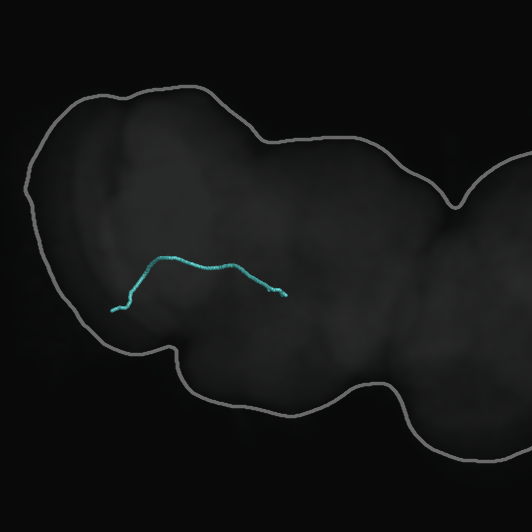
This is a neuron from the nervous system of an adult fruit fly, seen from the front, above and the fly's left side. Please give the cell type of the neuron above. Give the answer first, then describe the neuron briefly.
The cell type is ORN_DL1. This is a sensory neuron entering the brain. No cell body is drawn. In this view it is more than twice as wide as it is tall.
